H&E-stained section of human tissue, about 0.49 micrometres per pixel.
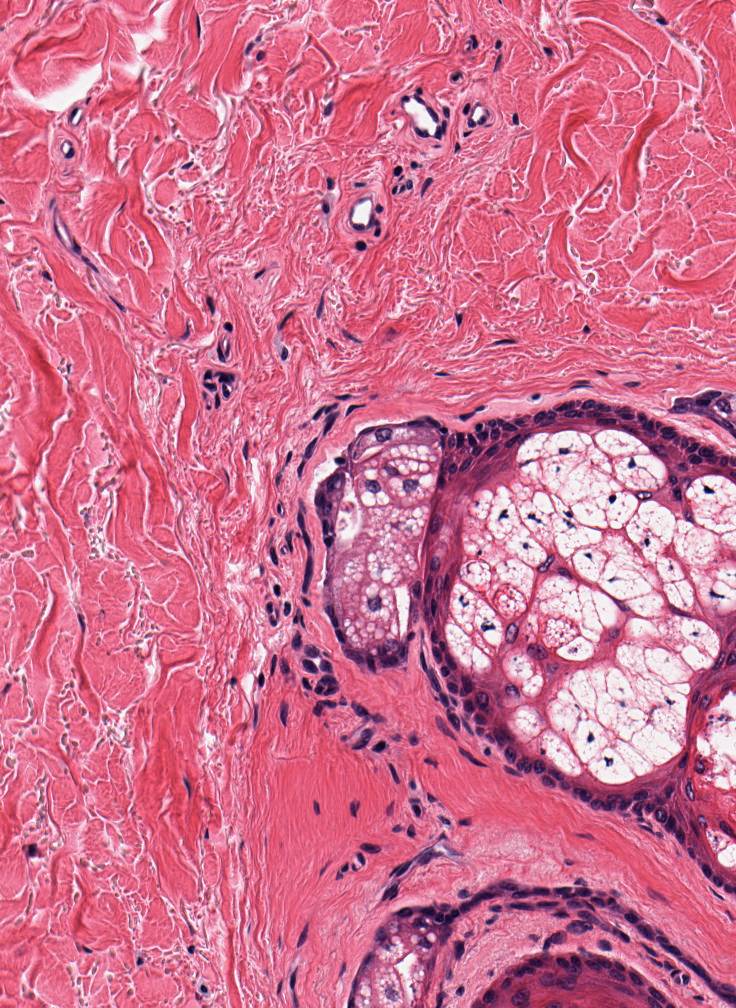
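Skin of the suprapubic region: sebaceous lobules right and lower right; dense connective tissue left and top. The large right-central lobule holds pale, foamy, finely vacuolated sebocytes; their small dark nuclei are central, some scalloped. Small dark-nucleated cells with scant cytoplasm thinly rim each lobule.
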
